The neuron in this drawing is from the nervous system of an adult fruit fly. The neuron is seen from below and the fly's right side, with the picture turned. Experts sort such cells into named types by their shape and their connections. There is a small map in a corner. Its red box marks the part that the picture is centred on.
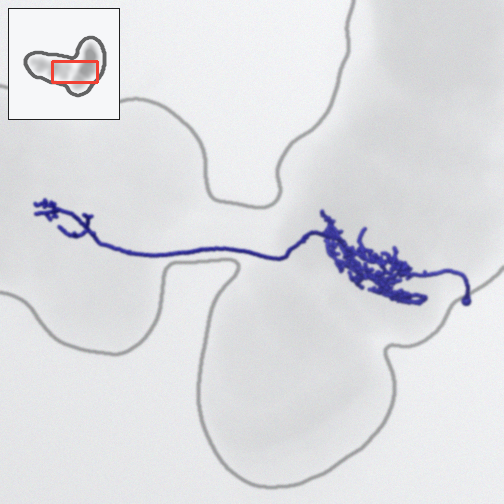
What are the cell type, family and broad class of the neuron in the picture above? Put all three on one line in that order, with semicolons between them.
DNg12_d; hemilineage MX12; descending neuron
